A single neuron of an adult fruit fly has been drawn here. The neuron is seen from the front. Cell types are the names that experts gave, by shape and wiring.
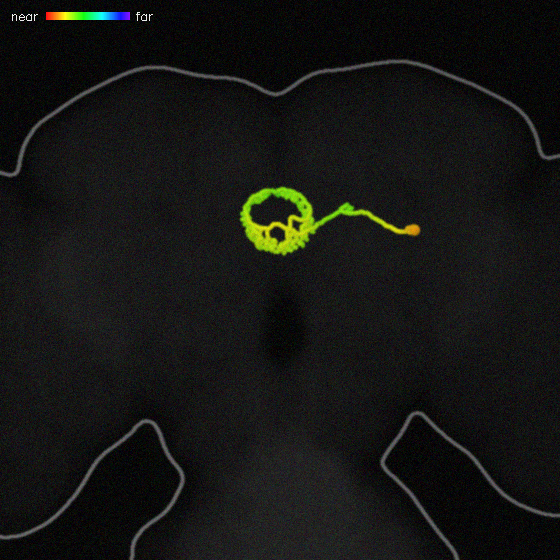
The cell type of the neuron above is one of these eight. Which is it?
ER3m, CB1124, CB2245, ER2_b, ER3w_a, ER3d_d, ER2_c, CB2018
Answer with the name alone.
ER2_c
